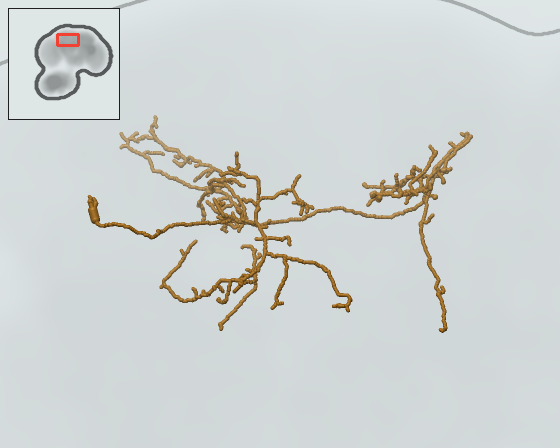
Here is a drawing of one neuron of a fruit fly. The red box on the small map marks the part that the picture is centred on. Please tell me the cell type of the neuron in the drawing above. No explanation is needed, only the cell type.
SMP274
